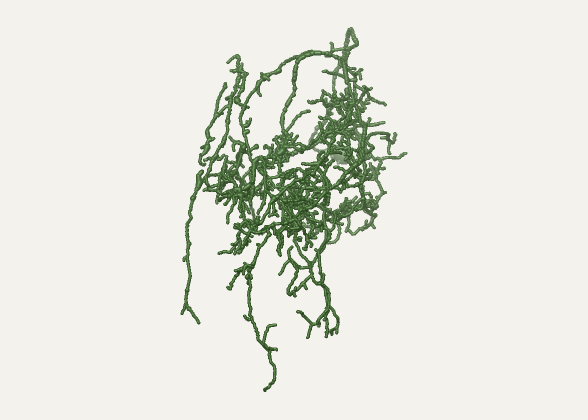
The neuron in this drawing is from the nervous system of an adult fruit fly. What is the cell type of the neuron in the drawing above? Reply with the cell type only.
SLP068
